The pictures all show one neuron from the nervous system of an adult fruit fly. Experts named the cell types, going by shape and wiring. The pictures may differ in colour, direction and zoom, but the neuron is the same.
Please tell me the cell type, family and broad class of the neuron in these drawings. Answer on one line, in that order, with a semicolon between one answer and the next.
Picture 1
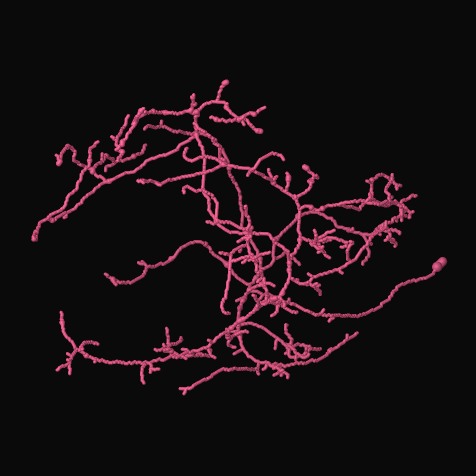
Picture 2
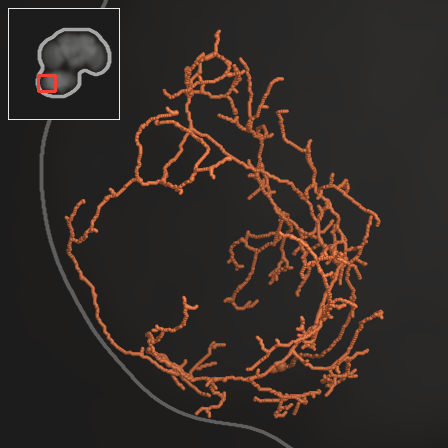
IN04B068; hemilineage 04B; nerve-cord intrinsic neuron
